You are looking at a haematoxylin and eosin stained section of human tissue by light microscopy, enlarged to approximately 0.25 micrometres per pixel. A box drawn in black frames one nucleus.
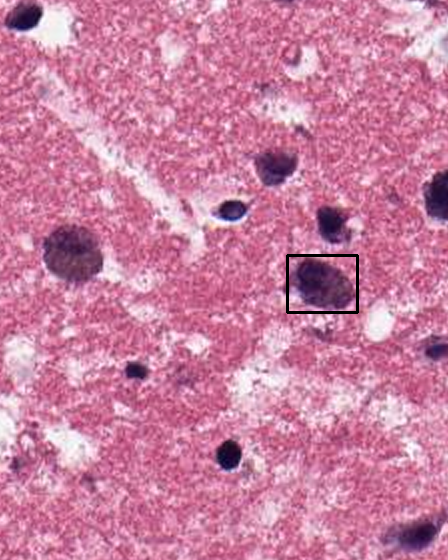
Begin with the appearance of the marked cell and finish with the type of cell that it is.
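Its staining is dark but uneven, with mottled darker and lighter purple areas across it. It is clearly larger than the small, round, very dark nuclei scattered nearby. The marked nucleus belongs to a neuron.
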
